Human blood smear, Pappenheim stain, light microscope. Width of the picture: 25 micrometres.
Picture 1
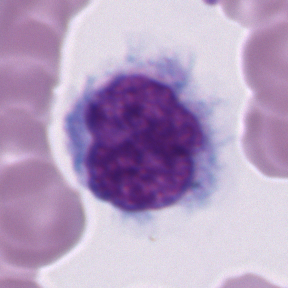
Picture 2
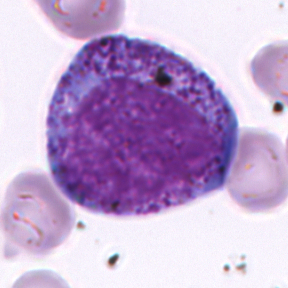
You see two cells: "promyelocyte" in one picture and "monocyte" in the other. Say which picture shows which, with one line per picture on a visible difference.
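Picture 1: monocyte. No distinct granules can be seen in the cytoplasm.
Picture 2: promyelocyte. Numerous dark purple granules are scattered through the cytoplasm and also over the nucleus.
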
